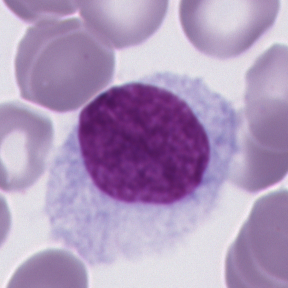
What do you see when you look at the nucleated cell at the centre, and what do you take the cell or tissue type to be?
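At its outer border the cell is irregular and frayed rather than smooth. Deep purple chromatin stains the nucleus throughout. Around the nucleus, the cytoplasm forms a wide rim of pale greyish blue. This cell is called a hairy cell.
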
